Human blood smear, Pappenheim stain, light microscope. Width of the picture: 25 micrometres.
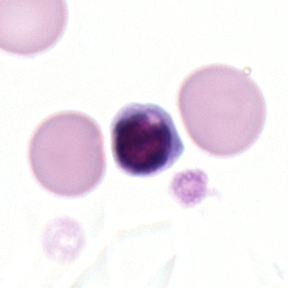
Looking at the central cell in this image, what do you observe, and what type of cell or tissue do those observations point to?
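Let's start with the nucleus: its chromatin is dense, dark purple and coarsely clumped, and you won't find any nucleoli in it. Now look to the right side, where the cytoplasm makes a small blunt bulge with no distinct granules. The cell is about 7 micrometres across, about 1 times as wide as a red cell lying whole in the picture. This is a normoblast.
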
